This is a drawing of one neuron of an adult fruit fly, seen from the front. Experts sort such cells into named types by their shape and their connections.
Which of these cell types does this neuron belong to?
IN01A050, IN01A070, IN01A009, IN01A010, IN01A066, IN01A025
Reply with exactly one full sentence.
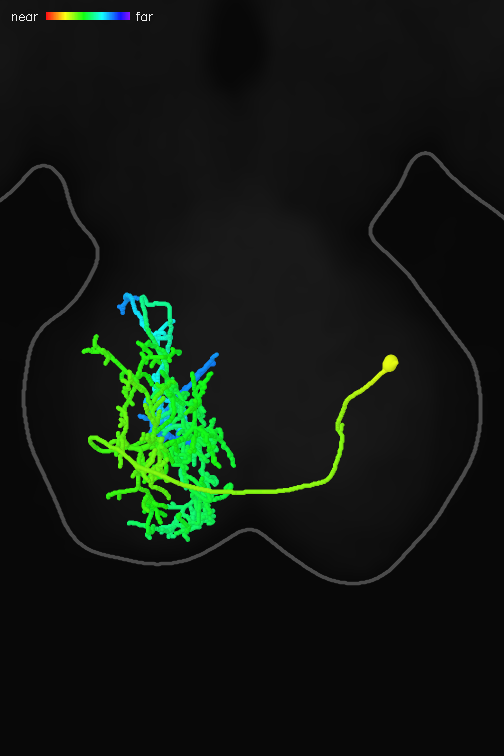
Classified by cell type, this neuron is IN01A010.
